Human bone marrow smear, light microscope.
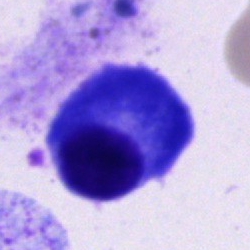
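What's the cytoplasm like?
Abundant and deep blue, with a paler zone just above the nucleus.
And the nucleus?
Off-centre toward the lower left, very dark and dense.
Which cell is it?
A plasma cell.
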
